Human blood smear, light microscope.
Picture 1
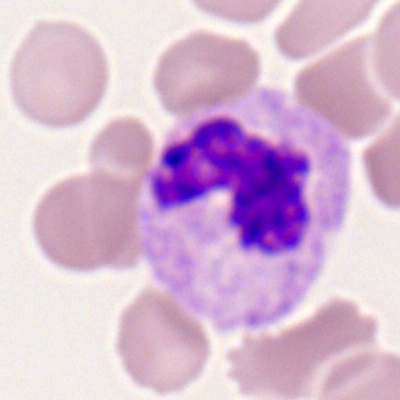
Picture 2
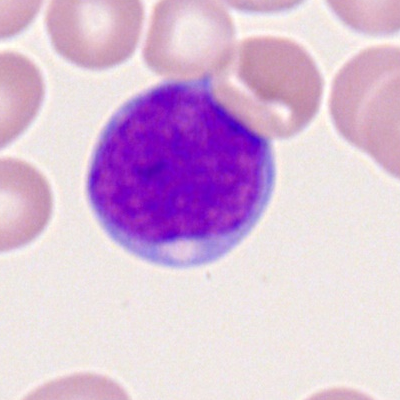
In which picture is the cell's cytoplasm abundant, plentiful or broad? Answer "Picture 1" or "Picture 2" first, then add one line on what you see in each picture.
Picture 1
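Picture 1: The cytoplasm is abundant and pale pinkish-lilac.
Picture 2: The cytoplasm forms only a thin rim around the nucleus.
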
